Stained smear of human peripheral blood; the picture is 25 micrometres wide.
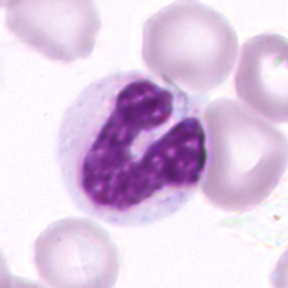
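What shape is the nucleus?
A single curved band, bent like a horseshoe and opening toward the upper right, with no nucleoli visible.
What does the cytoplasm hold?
Only fine, faint granules, and no vacuoles.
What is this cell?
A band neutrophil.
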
